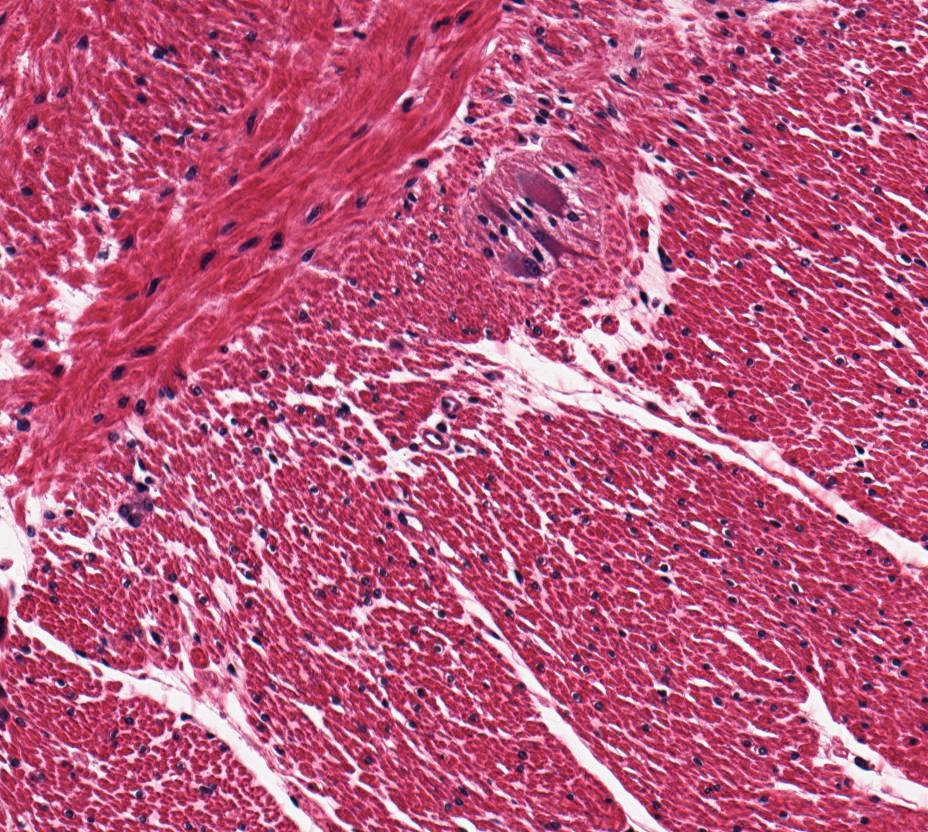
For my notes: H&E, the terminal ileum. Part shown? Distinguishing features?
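Shown here is smooth muscle, most of it cut in cross section and grouped into bundles. At the upper left, a band cut lengthwise runs diagonally from the top centre toward the left edge, its nuclei elongated and dark. Across the cross-cut fibres, the nuclei appear as small round dark dots.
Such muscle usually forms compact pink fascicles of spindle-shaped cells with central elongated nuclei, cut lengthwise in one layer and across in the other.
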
